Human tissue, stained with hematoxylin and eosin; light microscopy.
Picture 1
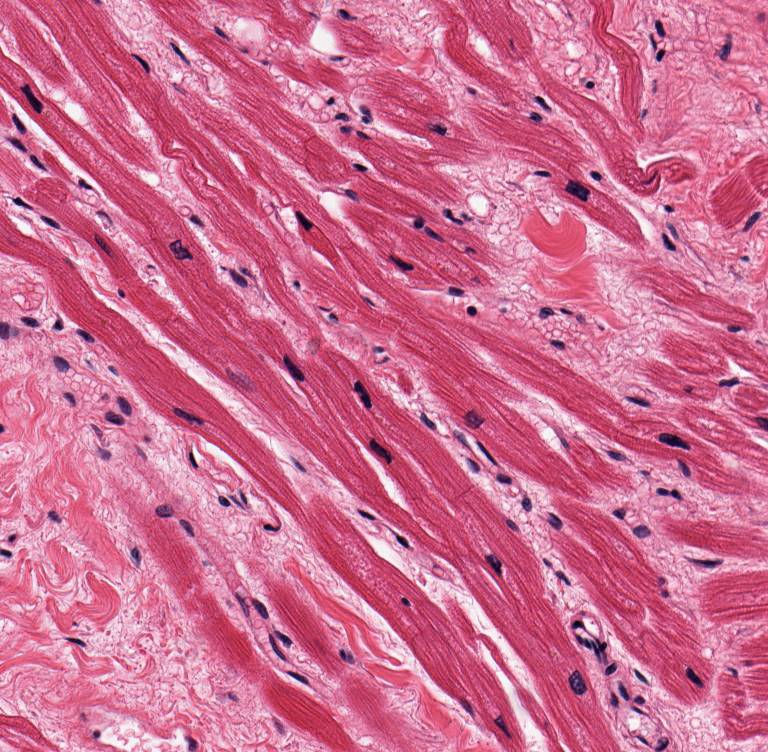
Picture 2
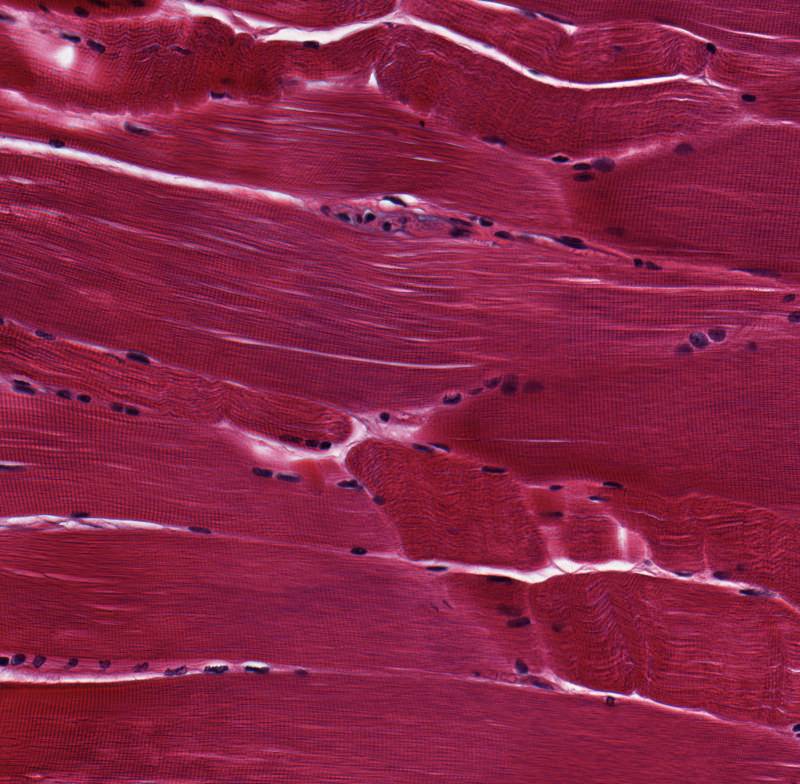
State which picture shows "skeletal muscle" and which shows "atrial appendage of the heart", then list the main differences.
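So picture 1 is the atrial appendage of the heart, and picture 2 is skeletal muscle. Looking first at where the nuclei sit: in picture 1 the muscle fibre nuclei lie in the centre of the fibres, whereas in picture 2 they lie at the fibre edges.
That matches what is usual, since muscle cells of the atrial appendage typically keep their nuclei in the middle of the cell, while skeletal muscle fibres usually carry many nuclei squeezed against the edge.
The nuclei in picture 2 are also small, dark-staining and flattened along the length of the fibres. Back in picture 1, the long pink fibres run in parallel bundles diagonally from upper left to lower right, with fine cross-striations along their length. Between those fibres, small, thin, dark nuclei lie in narrow spaces, whereas in picture 2 only scant connective tissue lies between the fibres, with no fat cells.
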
